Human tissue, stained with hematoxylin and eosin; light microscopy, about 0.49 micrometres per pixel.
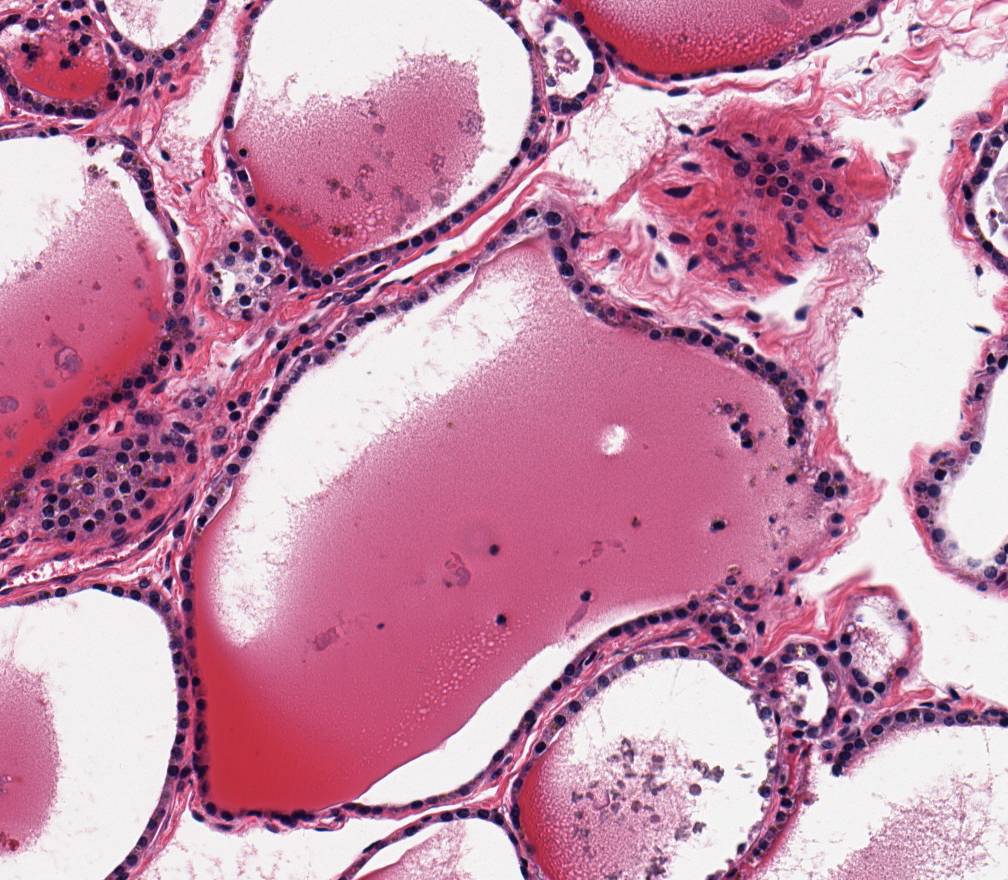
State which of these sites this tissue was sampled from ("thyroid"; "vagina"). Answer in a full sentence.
The site this tissue was sampled from is the thyroid.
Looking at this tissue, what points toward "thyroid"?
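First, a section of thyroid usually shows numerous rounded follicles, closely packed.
That matches here: closely packed rounded follicles make up the field, varying widely in size, with the largest in the centre.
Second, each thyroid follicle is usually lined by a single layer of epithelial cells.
That matches too, since each follicle here has a single layer of flattened to low cuboidal epithelial cells. Their nuclei are small, round and dark, evenly spaced and not overlapping.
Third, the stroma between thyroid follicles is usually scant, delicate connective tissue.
Here thin strands of pink fibrous stroma separate the follicles, in keeping with that.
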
